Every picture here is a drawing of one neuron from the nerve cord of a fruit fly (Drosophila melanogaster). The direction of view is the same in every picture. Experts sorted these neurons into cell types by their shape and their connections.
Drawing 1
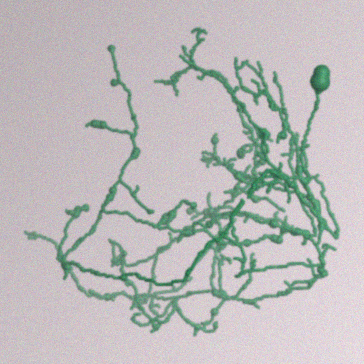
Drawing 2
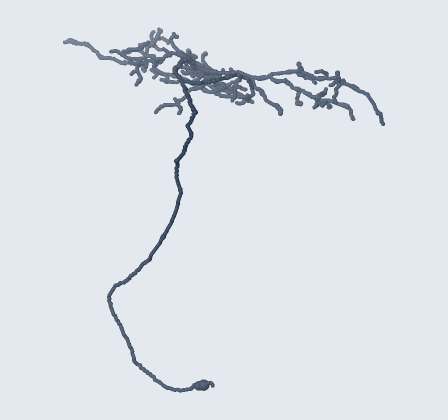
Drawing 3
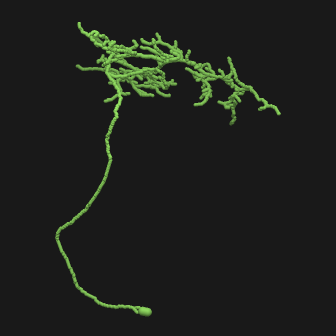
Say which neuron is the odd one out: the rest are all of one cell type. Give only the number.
1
